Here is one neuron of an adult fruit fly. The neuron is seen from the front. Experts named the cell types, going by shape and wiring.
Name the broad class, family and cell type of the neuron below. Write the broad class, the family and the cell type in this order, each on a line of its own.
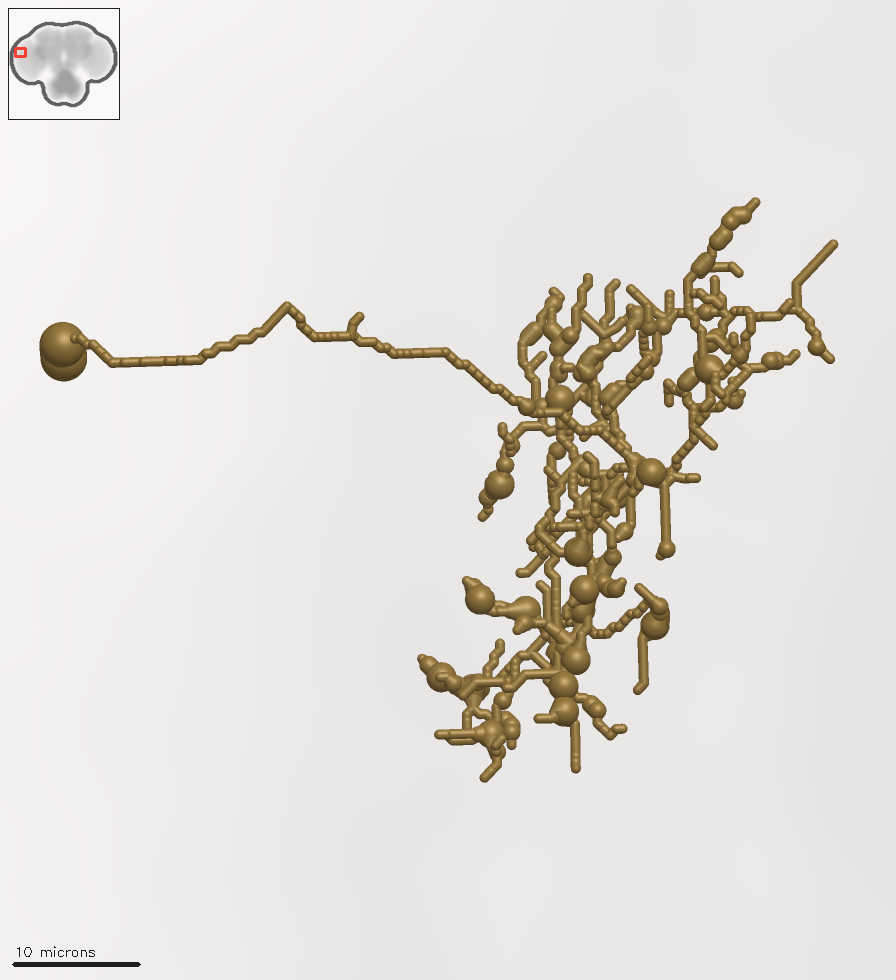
optic-lobe intrinsic neuron
Cm
Cm5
